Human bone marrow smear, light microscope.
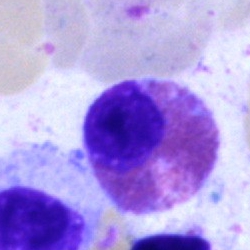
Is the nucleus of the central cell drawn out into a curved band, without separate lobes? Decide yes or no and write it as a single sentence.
No, the shape of the nucleus is one compact round or oval mass.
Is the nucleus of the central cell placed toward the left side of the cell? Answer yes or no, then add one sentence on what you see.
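Yes. The nucleus sits off-centre toward the left side of the cell.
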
